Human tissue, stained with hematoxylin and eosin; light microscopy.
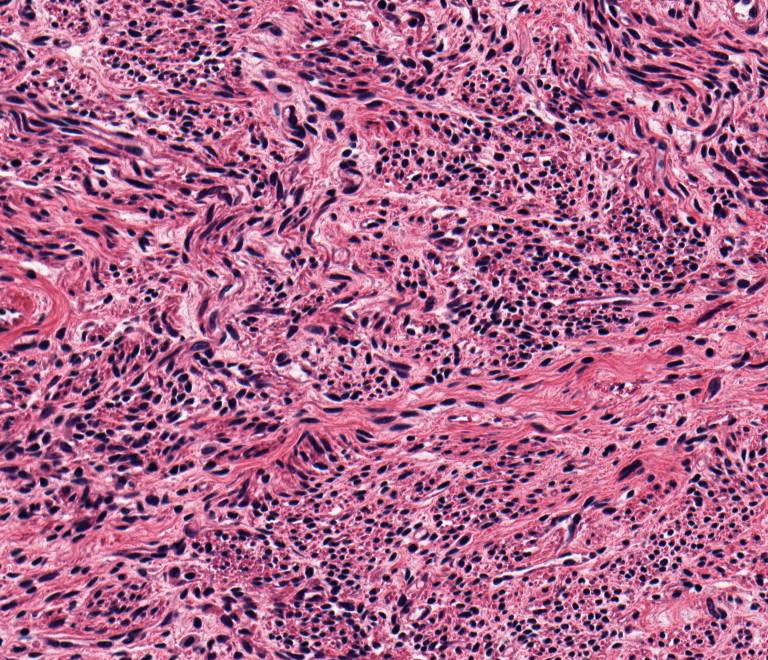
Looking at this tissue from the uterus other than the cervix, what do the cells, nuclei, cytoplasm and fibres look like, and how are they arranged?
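Throughout the field, small dark cells form irregular clusters and cords separated by pink fibrous bands. Their nuclei are round to oval and dark-staining, with very scant surrounding cytoplasm. Within each cluster the nuclei are closely crowded.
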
